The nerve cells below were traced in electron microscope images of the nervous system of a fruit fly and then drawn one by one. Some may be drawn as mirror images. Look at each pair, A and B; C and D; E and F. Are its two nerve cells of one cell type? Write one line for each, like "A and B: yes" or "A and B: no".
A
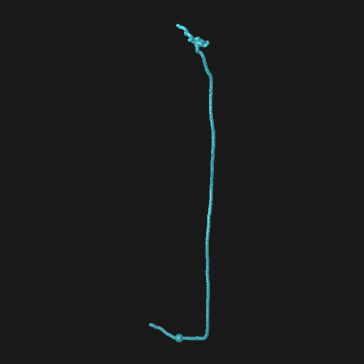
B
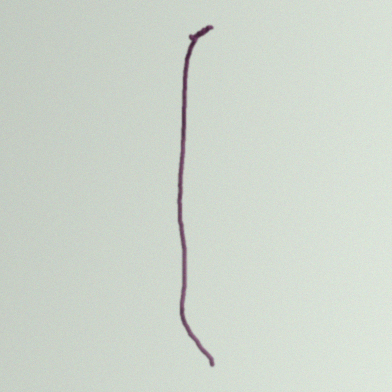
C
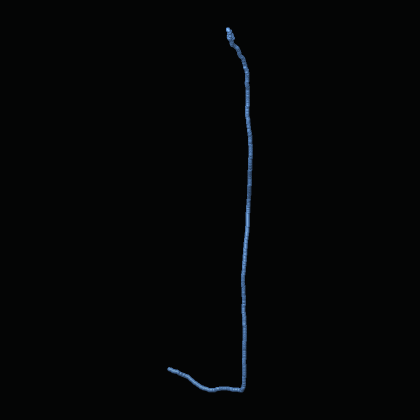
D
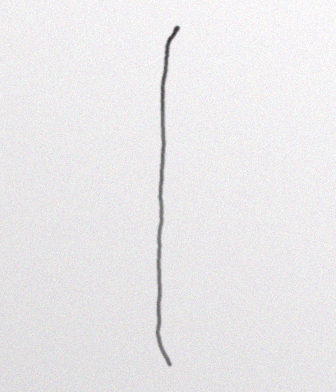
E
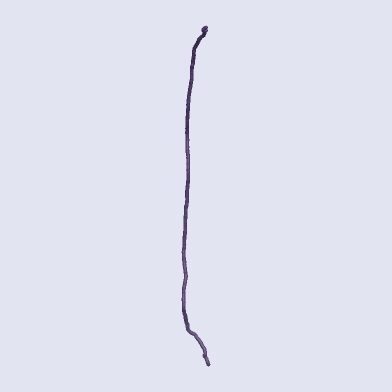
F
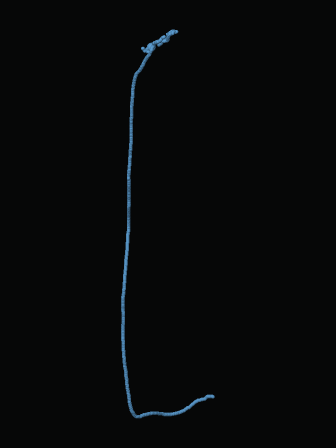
A and B: yes
C and D: yes
E and F: no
